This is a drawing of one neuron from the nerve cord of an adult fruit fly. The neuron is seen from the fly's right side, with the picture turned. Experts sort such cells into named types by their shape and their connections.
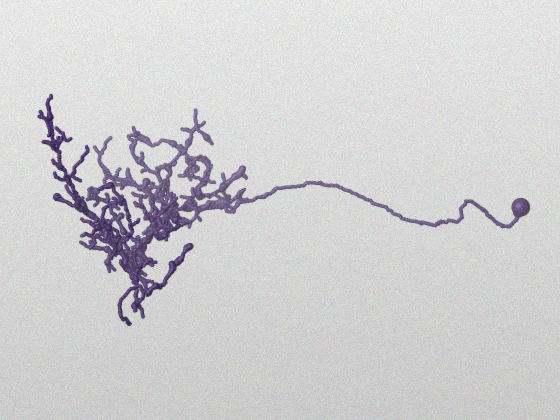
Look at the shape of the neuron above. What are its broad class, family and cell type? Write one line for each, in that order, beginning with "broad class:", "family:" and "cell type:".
broad class: nerve-cord intrinsic neuron
family: hemilineage 09A
cell type: IN09A074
